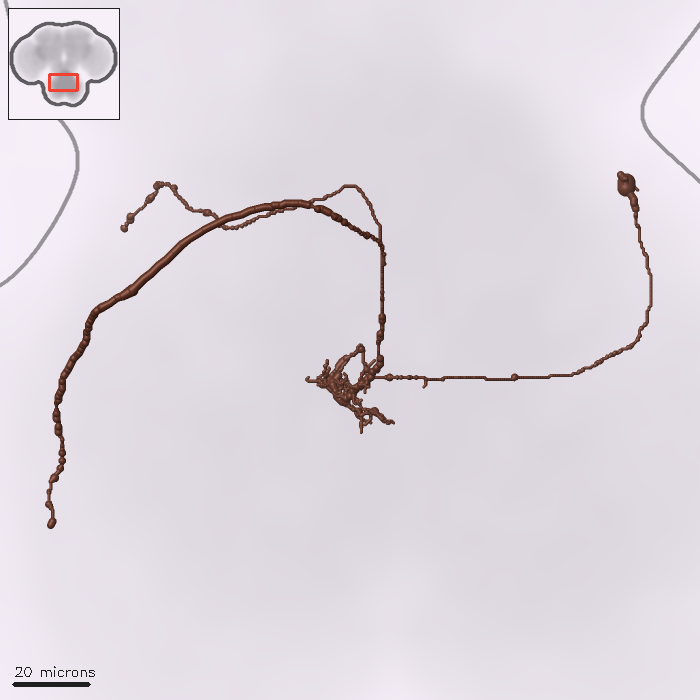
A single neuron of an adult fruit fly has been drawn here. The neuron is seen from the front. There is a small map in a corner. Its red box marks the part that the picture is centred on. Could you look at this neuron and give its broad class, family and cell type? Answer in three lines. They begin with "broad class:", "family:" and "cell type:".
broad class: nerve-cord intrinsic neuron
family: hemilineage 18B
cell type: IN18B044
